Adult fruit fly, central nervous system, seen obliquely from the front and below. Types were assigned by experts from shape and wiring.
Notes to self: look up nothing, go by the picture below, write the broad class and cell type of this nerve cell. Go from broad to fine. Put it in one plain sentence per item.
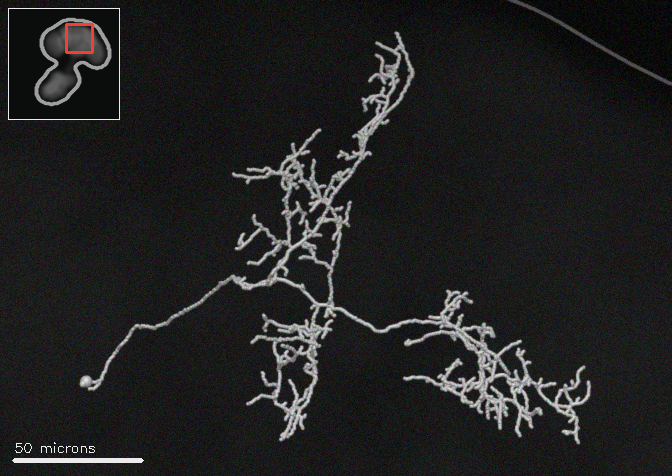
A central-brain intrinsic neuron, type LAL162.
